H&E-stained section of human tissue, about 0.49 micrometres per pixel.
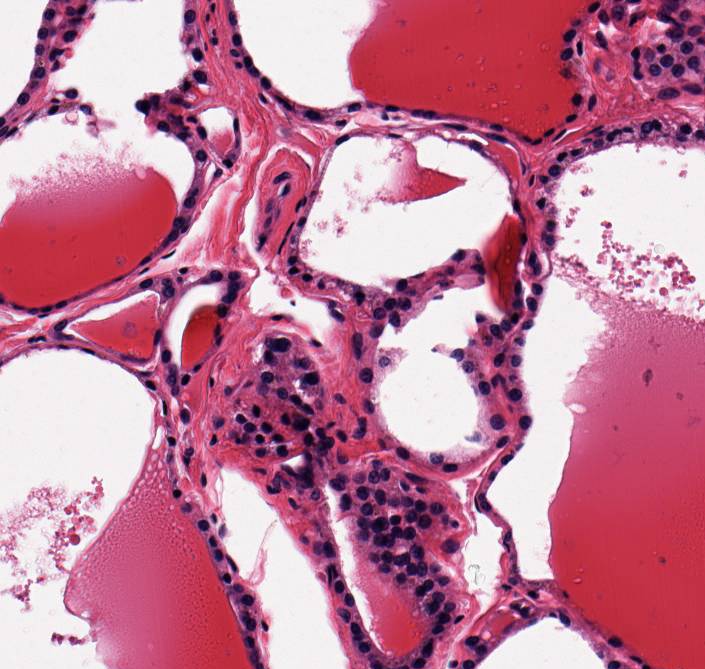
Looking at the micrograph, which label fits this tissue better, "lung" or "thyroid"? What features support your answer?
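I'd call it thyroid. The follicles have a single layer of flattened to low cuboidal lining cells with small dark nuclei, and it is the low cuboidal ones that fit.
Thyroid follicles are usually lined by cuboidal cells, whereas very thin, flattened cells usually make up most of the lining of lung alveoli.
Between the follicles run thin pink fibrous septa with elongated nuclei, widest just left of centre. Small red granules lie loosely scattered in clear parts of the lumens at the right and lower left, and no fat cells are present.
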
